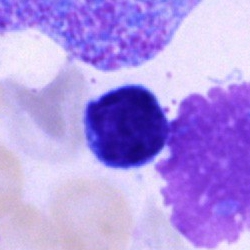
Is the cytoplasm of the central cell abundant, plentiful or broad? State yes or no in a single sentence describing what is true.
No, most of the cell is taken up by its nucleus.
